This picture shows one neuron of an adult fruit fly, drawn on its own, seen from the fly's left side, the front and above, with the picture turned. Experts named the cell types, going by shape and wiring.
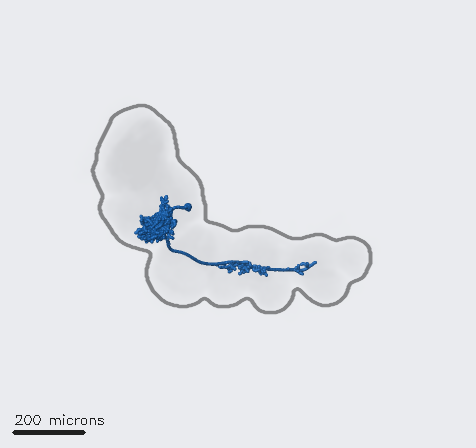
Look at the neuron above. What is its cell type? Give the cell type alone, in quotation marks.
"DNp06"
